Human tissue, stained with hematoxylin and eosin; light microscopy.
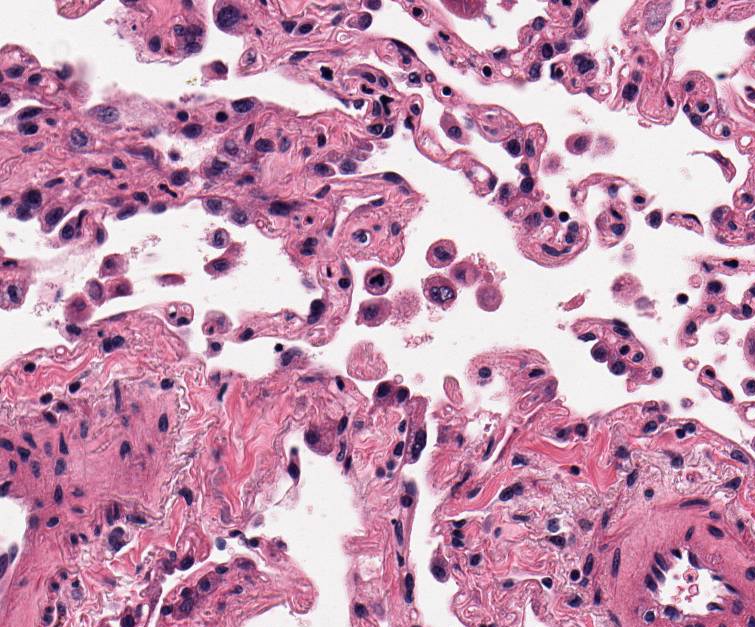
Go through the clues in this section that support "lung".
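In this lung section, thin, branching pink walls form a network separating open white spaces across the upper half.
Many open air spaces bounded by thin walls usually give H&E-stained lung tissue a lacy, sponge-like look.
The upper half agrees with this. Plump cells with round dark nuclei bulge from the walls into the spaces; near the centre, several rounded cells with round nuclei and pink cytoplasm lie free. The lower half, by contrast, is broader solid tissue, with many elongated, spindle-shaped nuclei at the lower left.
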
